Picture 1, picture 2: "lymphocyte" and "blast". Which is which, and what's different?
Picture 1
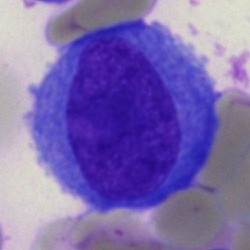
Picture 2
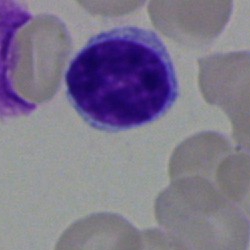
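Two kinds appear here: a blast in picture 1 and a lymphocyte in picture 2. Their outlines differ: the blast is roughly round with an irregular, bumpy border and small blunt blebs along its left and upper right edges, whereas the lymphocyte has a round outline with no projections from its surface. In the blast the chromatin is finely granular and evenly spread, without coarse clumps; in the lymphocyte it is dark purple and coarsely clumped.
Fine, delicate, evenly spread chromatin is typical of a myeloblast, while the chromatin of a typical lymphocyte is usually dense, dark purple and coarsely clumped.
The cytoplasm also stains differently: deep blue in the blast, and pale blue in the lymphocyte, where it forms only a thin rim that is widest along the top of the cell.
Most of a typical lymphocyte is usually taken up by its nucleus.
Neither cell shows granules in its cytoplasm, and the lymphocyte's cytoplasm contains no vacuoles. In picture 1, red cells press against the blast at the top, right and bottom.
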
